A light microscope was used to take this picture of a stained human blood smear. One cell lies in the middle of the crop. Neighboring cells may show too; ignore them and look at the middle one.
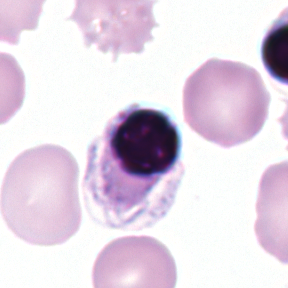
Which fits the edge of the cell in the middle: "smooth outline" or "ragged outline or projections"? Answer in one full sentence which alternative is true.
The cell's outline is ragged or frayed, or has projections, blebs or tags.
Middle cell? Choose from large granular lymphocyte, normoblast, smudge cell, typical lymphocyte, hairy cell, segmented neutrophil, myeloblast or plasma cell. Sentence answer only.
The central element of this crop is a cell, namely a normoblast.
